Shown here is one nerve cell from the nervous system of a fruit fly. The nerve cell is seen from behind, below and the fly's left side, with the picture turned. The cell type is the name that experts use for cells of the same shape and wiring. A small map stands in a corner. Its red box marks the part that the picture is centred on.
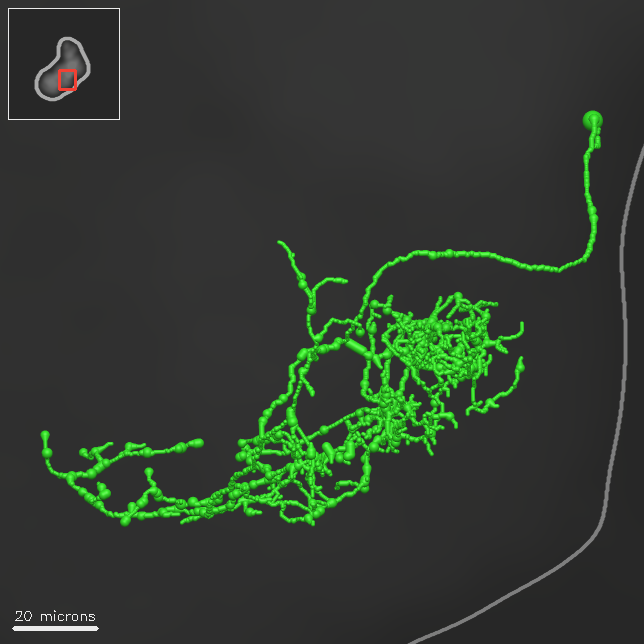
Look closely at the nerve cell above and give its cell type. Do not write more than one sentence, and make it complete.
The cell type carried by this nerve cell is GNG203.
